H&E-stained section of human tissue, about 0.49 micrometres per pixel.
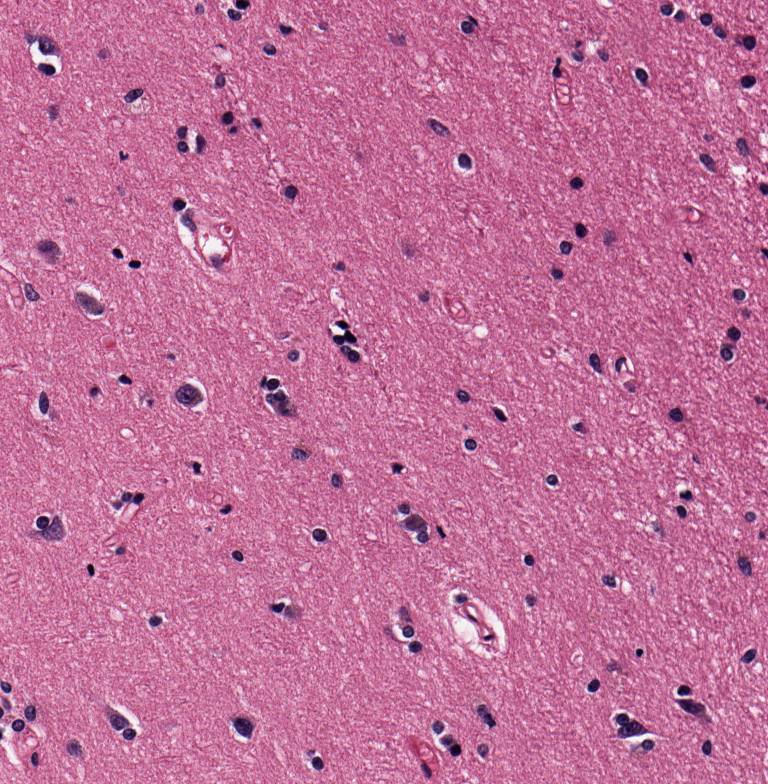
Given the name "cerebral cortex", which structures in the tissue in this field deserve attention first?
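This tissue is cerebral cortex. Going with it are a few larger cells, one left of centre, with pale open nuclei, a visible nucleolus and a rim of cytoplasm.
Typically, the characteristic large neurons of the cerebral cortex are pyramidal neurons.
Most nuclei are small, round and darkly stained, with little or no cytoplasm seen; no epithelium, glands or fat cells are present. Against it, the cells lie singly and in small groups fairly evenly across a continuous pink matrix, with no arrangement into layers or units.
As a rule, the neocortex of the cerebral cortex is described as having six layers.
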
